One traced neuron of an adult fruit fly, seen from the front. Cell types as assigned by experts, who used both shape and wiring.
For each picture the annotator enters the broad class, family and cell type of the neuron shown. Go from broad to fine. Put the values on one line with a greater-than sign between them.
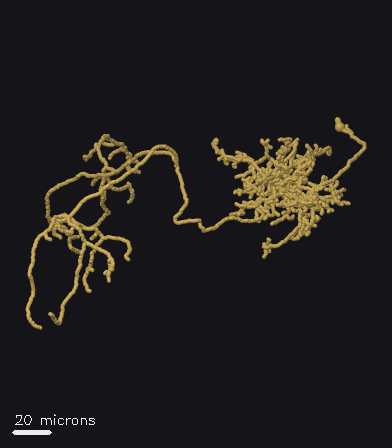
nerve-cord intrinsic neuron > hemilineage 18B > IN18B015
